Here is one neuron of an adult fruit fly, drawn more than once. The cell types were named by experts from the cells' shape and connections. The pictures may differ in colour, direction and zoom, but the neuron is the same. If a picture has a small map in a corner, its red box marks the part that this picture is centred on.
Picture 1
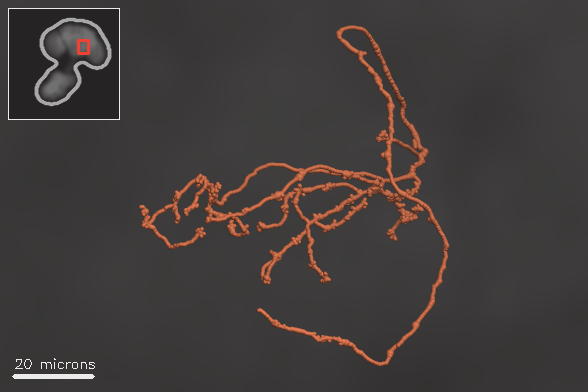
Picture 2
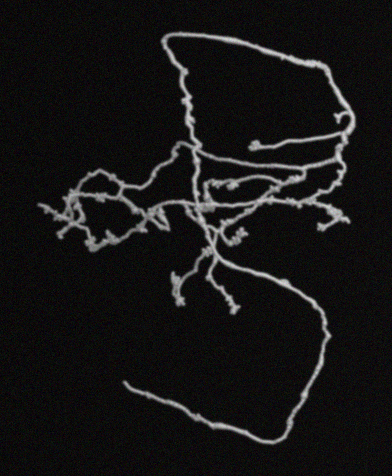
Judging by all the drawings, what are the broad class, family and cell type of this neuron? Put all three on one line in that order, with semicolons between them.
sensory neuron entering the brain; class mechanosensory; aPhM5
